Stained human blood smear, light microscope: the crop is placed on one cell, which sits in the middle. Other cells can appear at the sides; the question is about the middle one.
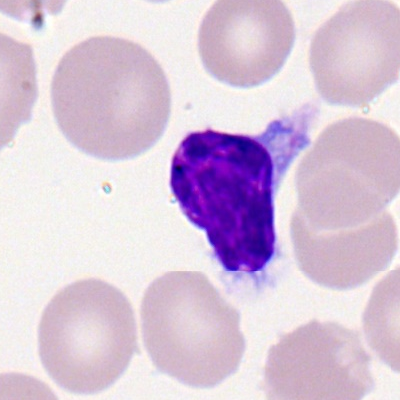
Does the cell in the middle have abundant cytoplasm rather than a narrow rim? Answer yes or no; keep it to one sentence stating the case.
No, the cell does not have plenty of cytoplasm; its nucleus fills most of it.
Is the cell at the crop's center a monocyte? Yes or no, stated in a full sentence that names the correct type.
No, this one is a lymphocyte; it is not a monocyte.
